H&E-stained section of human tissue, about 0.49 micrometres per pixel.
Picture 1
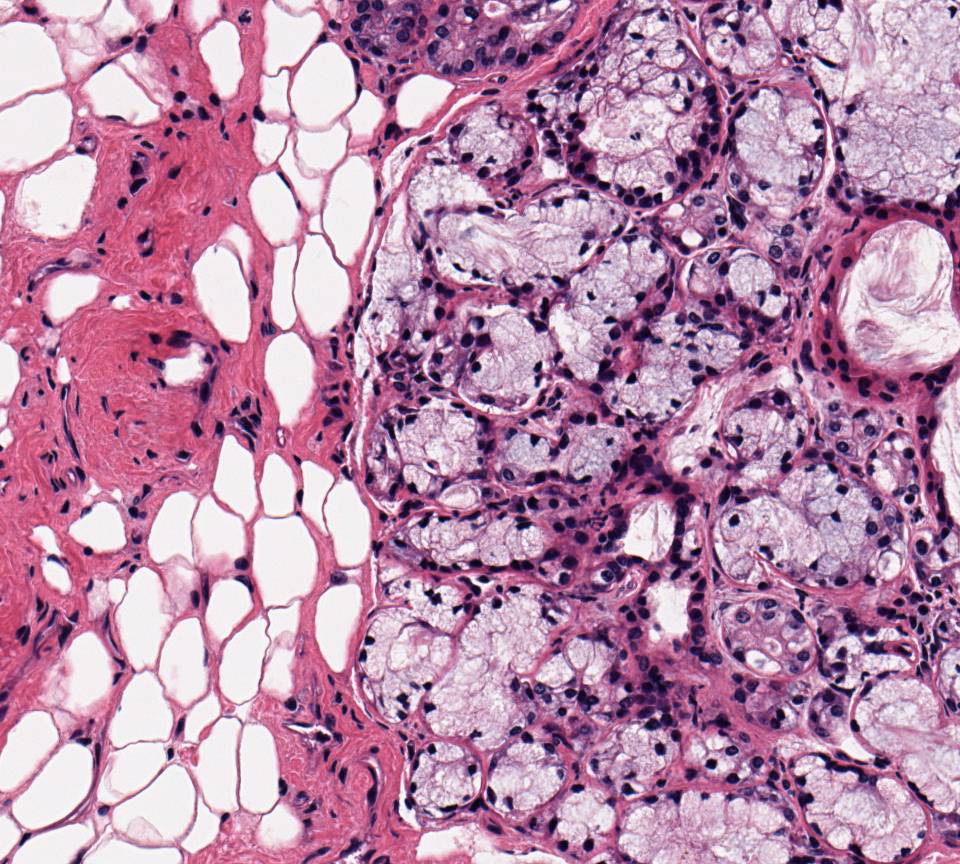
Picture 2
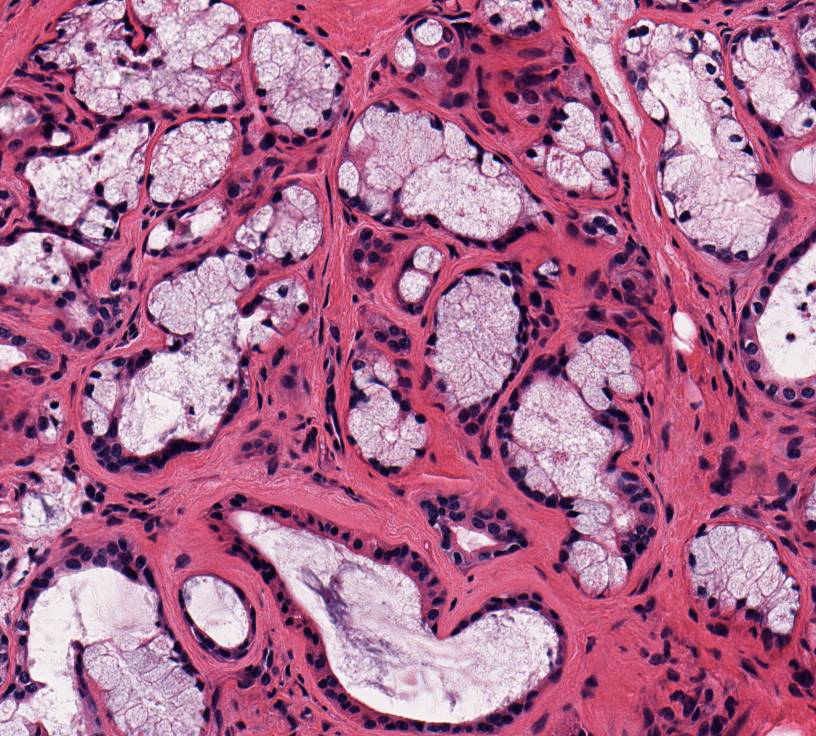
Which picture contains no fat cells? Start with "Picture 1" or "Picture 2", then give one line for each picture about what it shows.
Picture 2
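In picture 1: Fat occupies the left third of the field, and a lobule of packed glandular acini fills the right two-thirds.
In picture 2: No fat cells are present anywhere in the field.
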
